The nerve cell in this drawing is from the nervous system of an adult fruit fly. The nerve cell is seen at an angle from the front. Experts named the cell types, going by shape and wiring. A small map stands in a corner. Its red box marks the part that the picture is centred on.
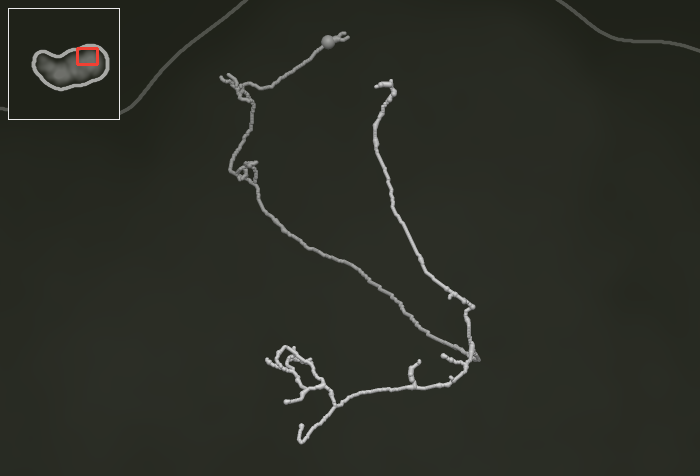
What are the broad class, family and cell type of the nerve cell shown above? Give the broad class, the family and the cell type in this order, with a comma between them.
central-brain intrinsic neuron, class Kenyon Cell, KCa'b'-ap1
